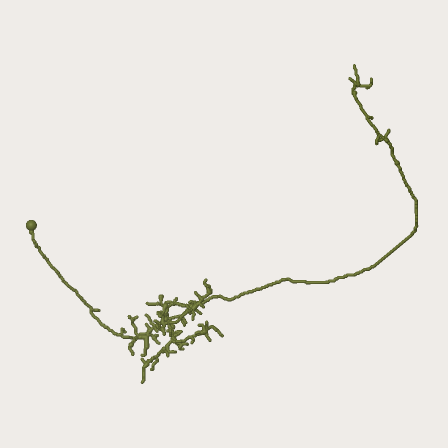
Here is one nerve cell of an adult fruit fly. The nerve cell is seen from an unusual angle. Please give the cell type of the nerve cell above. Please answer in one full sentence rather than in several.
With respect to cell type, this nerve cell is Tm5c.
